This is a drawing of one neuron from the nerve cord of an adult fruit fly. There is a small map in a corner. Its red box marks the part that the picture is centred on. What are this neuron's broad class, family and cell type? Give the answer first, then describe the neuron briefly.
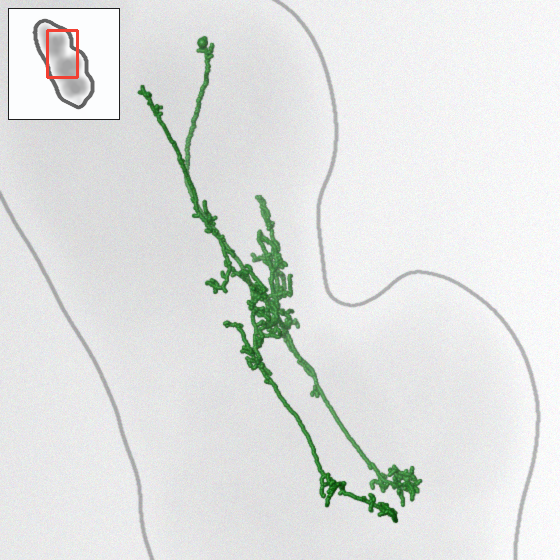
This is a nerve-cord intrinsic neuron. The family is hemilineage 00A. Its cell type is IN00A026. The picture shows dozens of branch ends. In this view it is taller than it is wide.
